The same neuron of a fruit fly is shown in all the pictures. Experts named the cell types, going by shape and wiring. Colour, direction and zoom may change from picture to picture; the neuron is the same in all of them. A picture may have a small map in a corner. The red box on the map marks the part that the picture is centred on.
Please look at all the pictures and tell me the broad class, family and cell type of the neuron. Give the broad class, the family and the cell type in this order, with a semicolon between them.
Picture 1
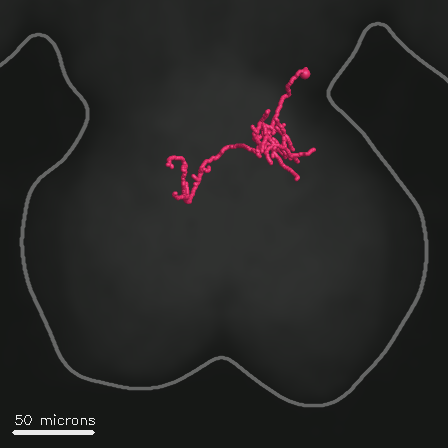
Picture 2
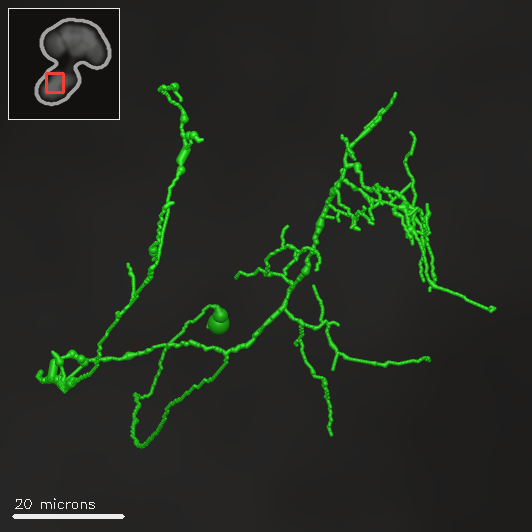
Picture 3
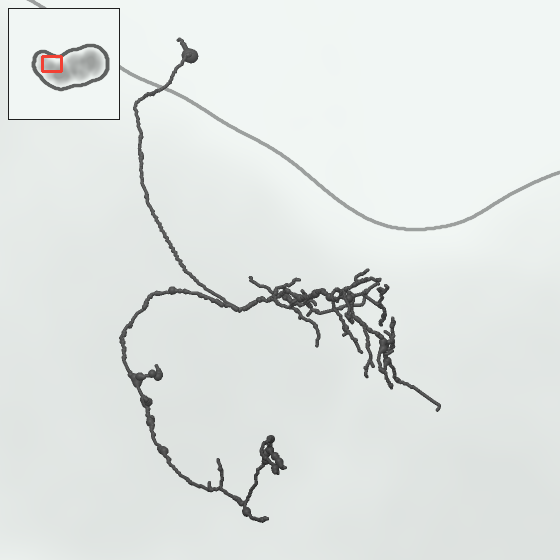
nerve-cord intrinsic neuron; hemilineage 07B; IN07B102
